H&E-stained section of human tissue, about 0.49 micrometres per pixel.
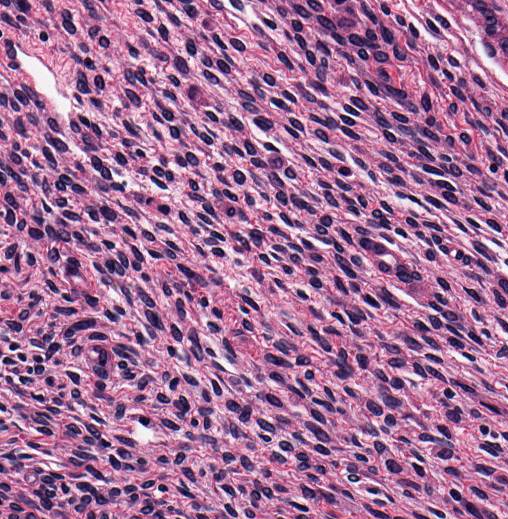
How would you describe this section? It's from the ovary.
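A dense, continuous sheet of spindle-shaped cells occupies the whole field, without epithelium or glands. Nuclei are oval to elongated and stain dark purple. Each cell has scant pale pink cytoplasm, and cell borders are indistinct. The nuclei are fairly uniform, and no multinucleated giant cells are present in the field.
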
